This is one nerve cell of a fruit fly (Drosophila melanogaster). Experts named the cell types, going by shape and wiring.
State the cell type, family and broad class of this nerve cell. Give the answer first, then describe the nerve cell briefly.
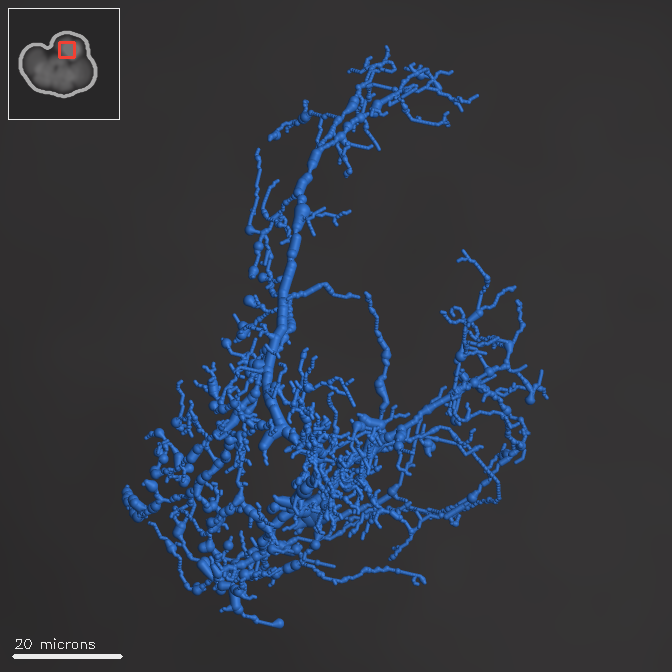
The cell type is IN21A017. The family is hemilineage 21A. It is a nerve-cord intrinsic neuron. From top to bottom in the picture it spans about 110 microns. The picture shows more than a hundred branch ends.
